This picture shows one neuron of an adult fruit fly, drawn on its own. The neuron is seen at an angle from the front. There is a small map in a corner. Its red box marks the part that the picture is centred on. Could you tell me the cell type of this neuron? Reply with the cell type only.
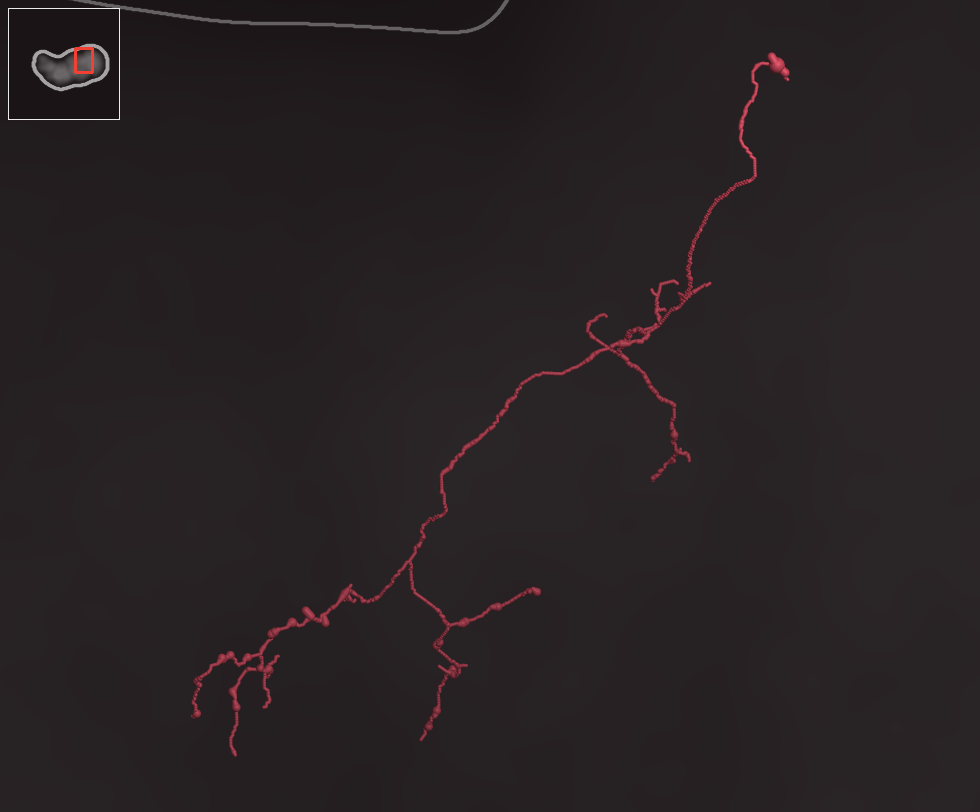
PS005_d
